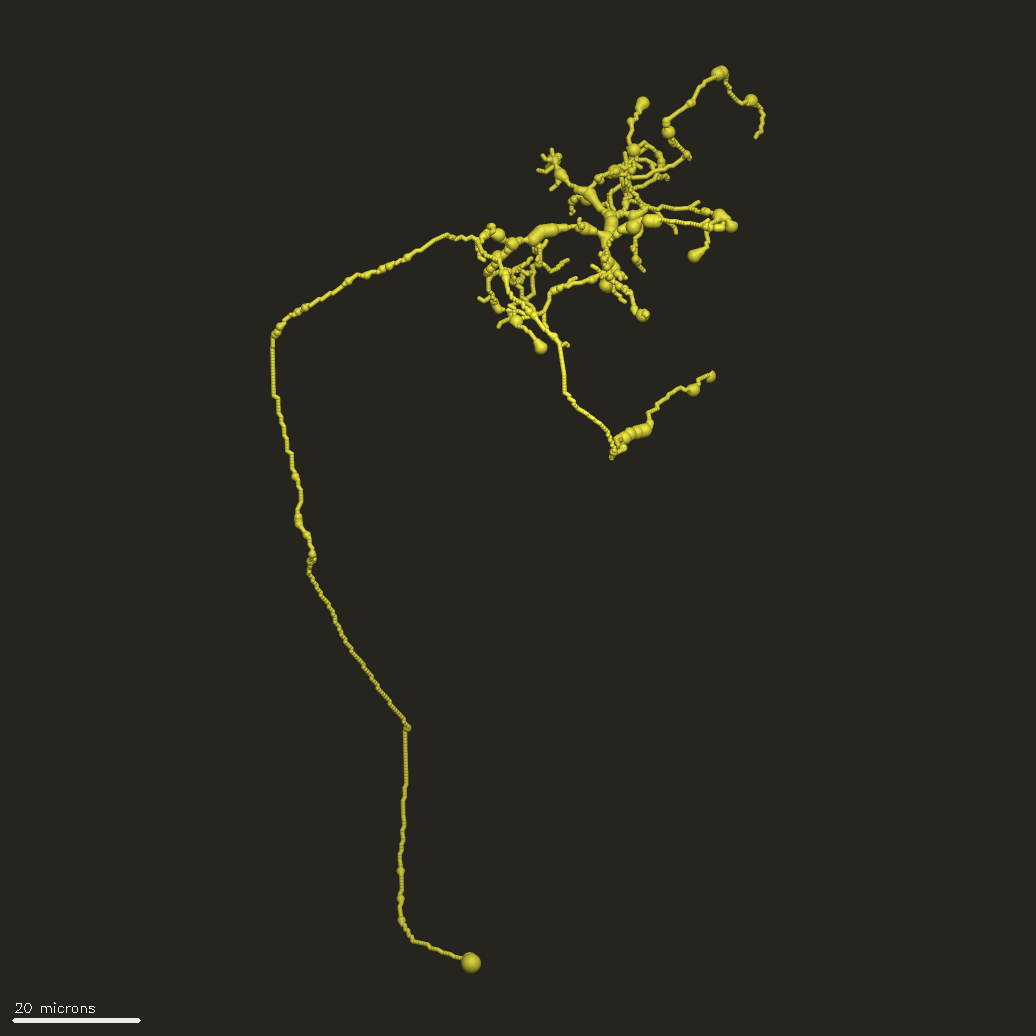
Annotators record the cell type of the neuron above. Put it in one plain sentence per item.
The cell type is IN02A043.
